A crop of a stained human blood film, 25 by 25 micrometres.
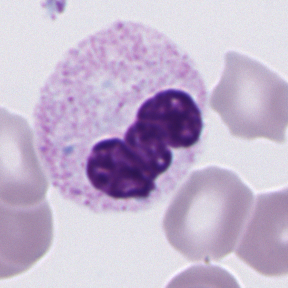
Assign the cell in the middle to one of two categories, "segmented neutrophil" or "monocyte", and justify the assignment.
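This is a segmented neutrophil. The nuclear lobes run in a row from lower left to upper right.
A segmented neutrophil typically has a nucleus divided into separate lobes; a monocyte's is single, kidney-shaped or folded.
The cytoplasm is abundant and pale pink.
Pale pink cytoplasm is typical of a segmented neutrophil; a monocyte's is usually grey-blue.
The chromatin is dark purple and coarsely clumped, and fine pink-violet granules are scattered through the whole cytoplasm.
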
